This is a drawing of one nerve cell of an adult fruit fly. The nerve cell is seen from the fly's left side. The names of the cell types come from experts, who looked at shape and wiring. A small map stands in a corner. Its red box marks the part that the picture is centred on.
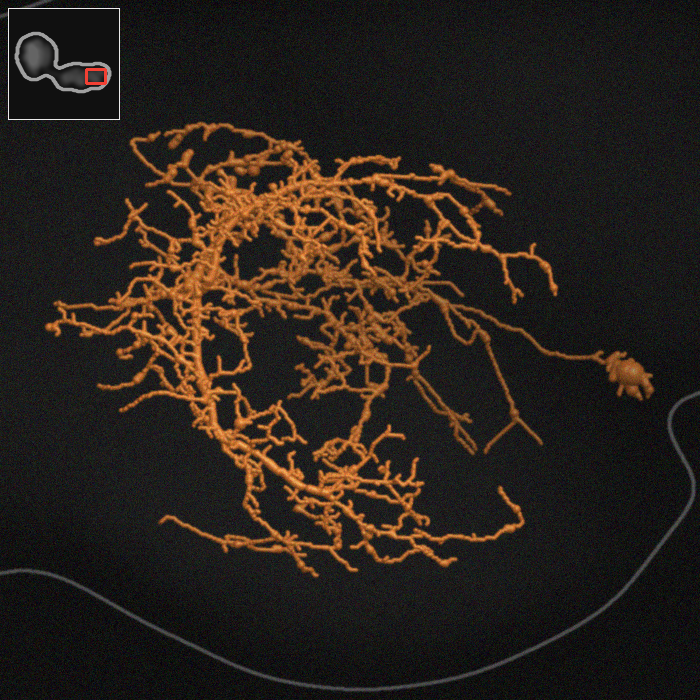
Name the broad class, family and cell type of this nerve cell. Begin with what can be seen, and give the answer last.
The cell body can be seen on the right of the picture. More than a hundred branch ends can be seen. This is a nerve-cord intrinsic neuron. Its family is hemilineage 03B. The cell type is IN03B021.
